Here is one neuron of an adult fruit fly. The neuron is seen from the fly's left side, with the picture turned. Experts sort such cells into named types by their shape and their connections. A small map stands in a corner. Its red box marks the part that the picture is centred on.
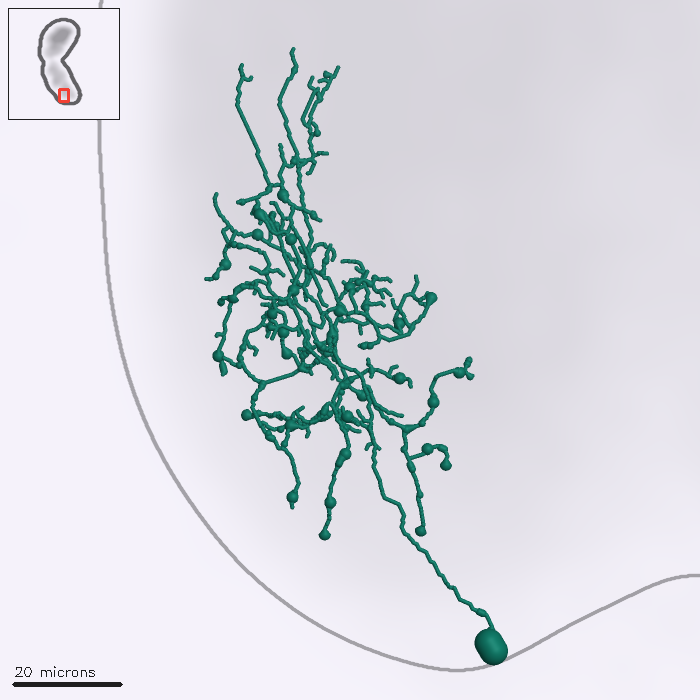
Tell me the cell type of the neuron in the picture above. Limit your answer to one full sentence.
Of the cell type IN01B065 is this neuron.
